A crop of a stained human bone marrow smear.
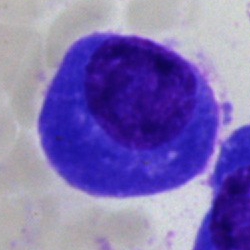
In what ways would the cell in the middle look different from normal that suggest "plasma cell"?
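Going point by point, three features here match what is usual for a plasma cell. First, the nucleus is off-centre, sitting toward the upper part of the cell.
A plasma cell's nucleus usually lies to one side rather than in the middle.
Second, the cytoplasm is abundant and deep blue.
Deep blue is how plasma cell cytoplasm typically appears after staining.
Third, a paler zone of cytoplasm lies just below the nucleus.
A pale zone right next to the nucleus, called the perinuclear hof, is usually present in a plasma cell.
Finally, the chromatin is coarse and clumped.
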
